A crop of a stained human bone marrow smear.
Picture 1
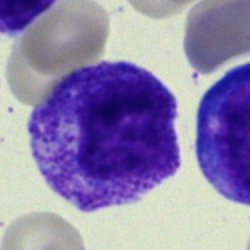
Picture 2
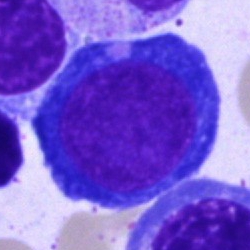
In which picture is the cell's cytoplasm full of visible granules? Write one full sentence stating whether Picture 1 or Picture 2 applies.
The cytoplasm of the cell shown in picture 1 carries many visible granules.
